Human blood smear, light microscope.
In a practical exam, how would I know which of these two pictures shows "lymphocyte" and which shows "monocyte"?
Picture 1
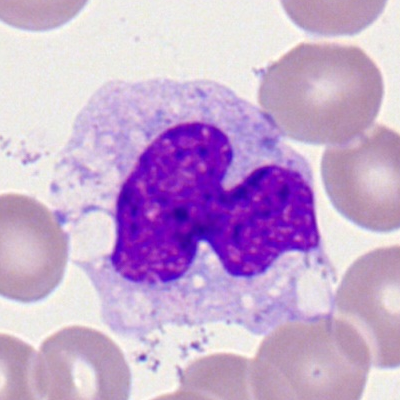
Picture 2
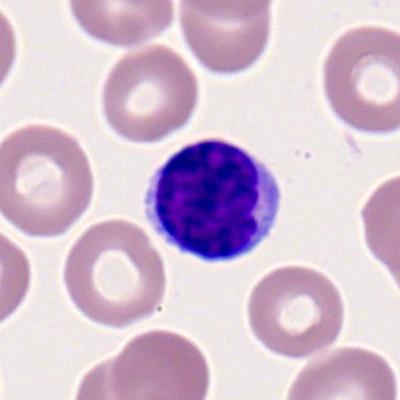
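Identification: picture 1 is a monocyte, picture 2 a lymphocyte. Outline: the monocyte's is irregular and angular, the lymphocyte's smooth and round. Cytoplasm: the monocyte's is abundant and pale grey-blue.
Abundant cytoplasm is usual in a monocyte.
Granules: the monocyte has fine, dust-like purplish granules scattered through its cytoplasm, while none are seen in the lymphocyte.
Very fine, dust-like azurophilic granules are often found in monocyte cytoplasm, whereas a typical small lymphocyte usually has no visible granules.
Vacuoles: several clear round vacuoles lie in the monocyte's cytoplasm, most visibly at the left and lower right; the lymphocyte's cytoplasm has none. Nucleus: the lymphocyte's chromatin is dense, coarsely clumped and dark purple, with no nucleoli visible.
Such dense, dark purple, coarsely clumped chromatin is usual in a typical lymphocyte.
Neighbours: a red cell presses against the monocyte's upper right edge; the lymphocyte touches no red cell.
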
